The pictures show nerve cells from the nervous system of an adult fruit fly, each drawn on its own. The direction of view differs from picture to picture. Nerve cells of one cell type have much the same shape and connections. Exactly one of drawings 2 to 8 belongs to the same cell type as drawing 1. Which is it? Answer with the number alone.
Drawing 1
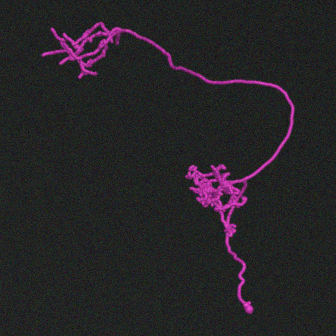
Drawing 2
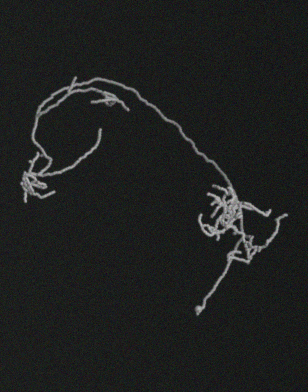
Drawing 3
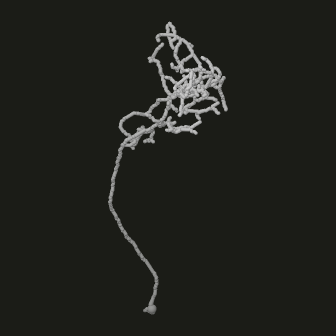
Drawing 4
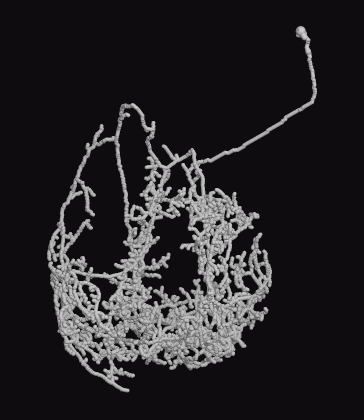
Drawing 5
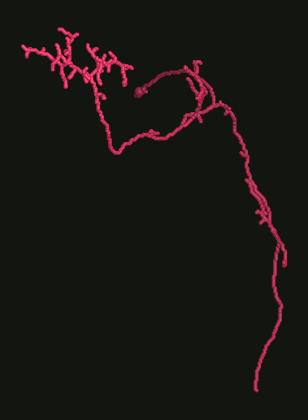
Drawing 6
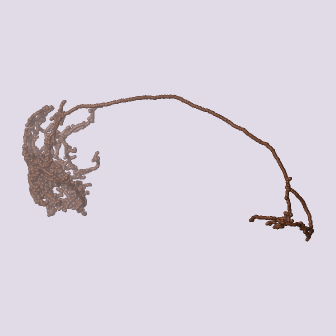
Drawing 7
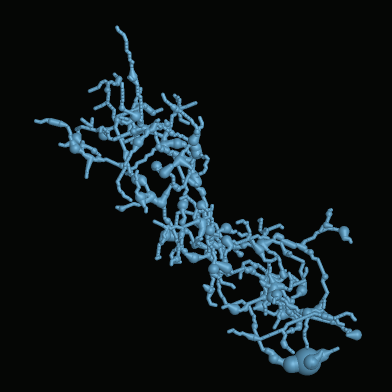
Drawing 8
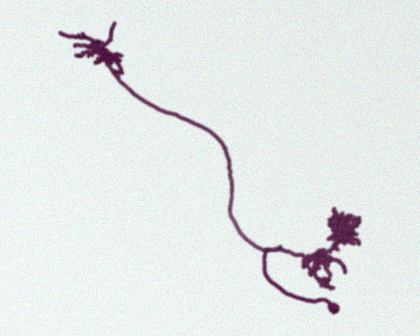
8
